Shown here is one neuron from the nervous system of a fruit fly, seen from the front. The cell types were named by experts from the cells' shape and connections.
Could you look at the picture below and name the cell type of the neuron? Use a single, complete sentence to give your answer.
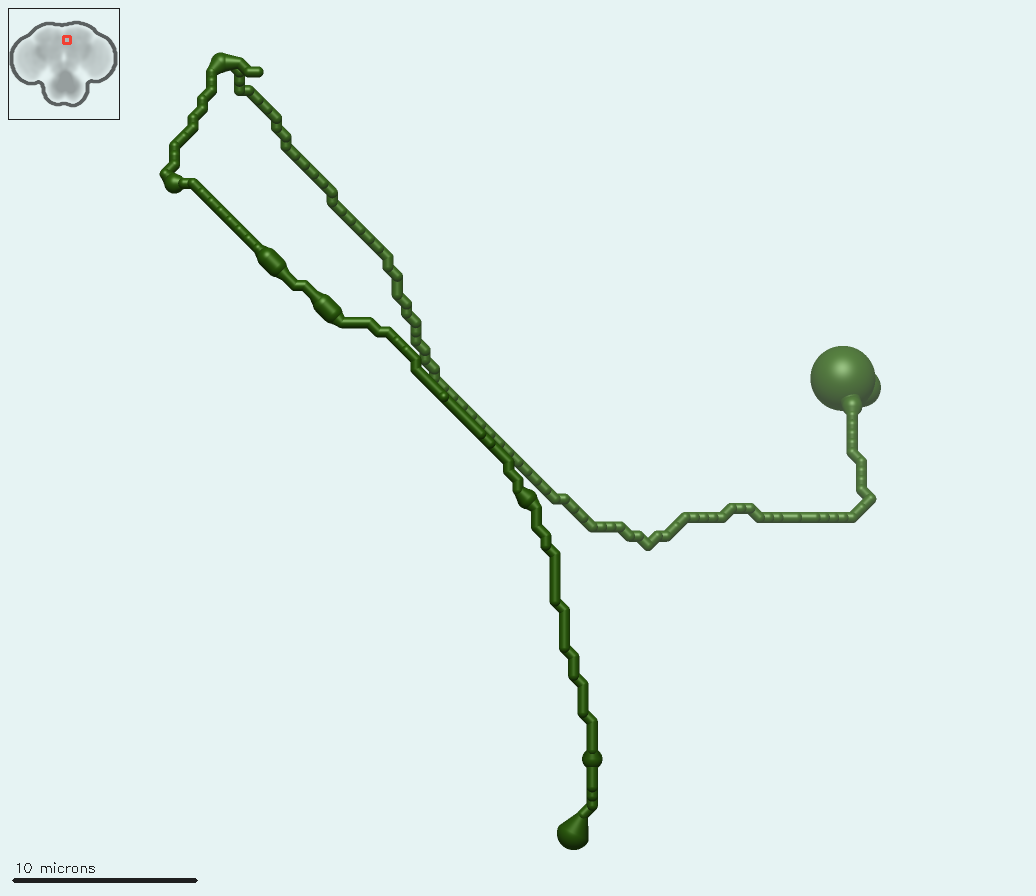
The type of this neuron is the cell type FB.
